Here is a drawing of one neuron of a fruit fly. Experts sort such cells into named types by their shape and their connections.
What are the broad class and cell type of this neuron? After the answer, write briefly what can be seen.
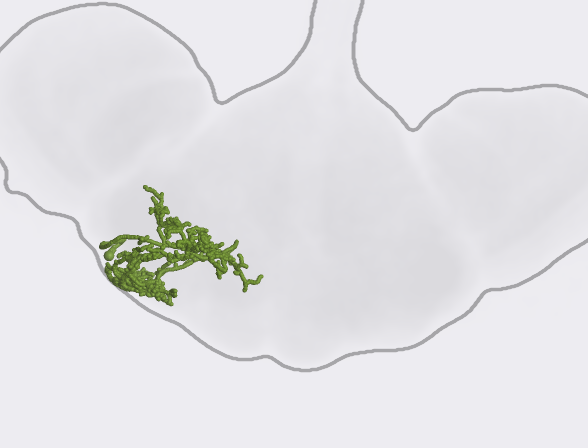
Its broad class is central-brain intrinsic neuron. It is of cell type SLP066. It lies in the brain. The cell body is on the left of the picture.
